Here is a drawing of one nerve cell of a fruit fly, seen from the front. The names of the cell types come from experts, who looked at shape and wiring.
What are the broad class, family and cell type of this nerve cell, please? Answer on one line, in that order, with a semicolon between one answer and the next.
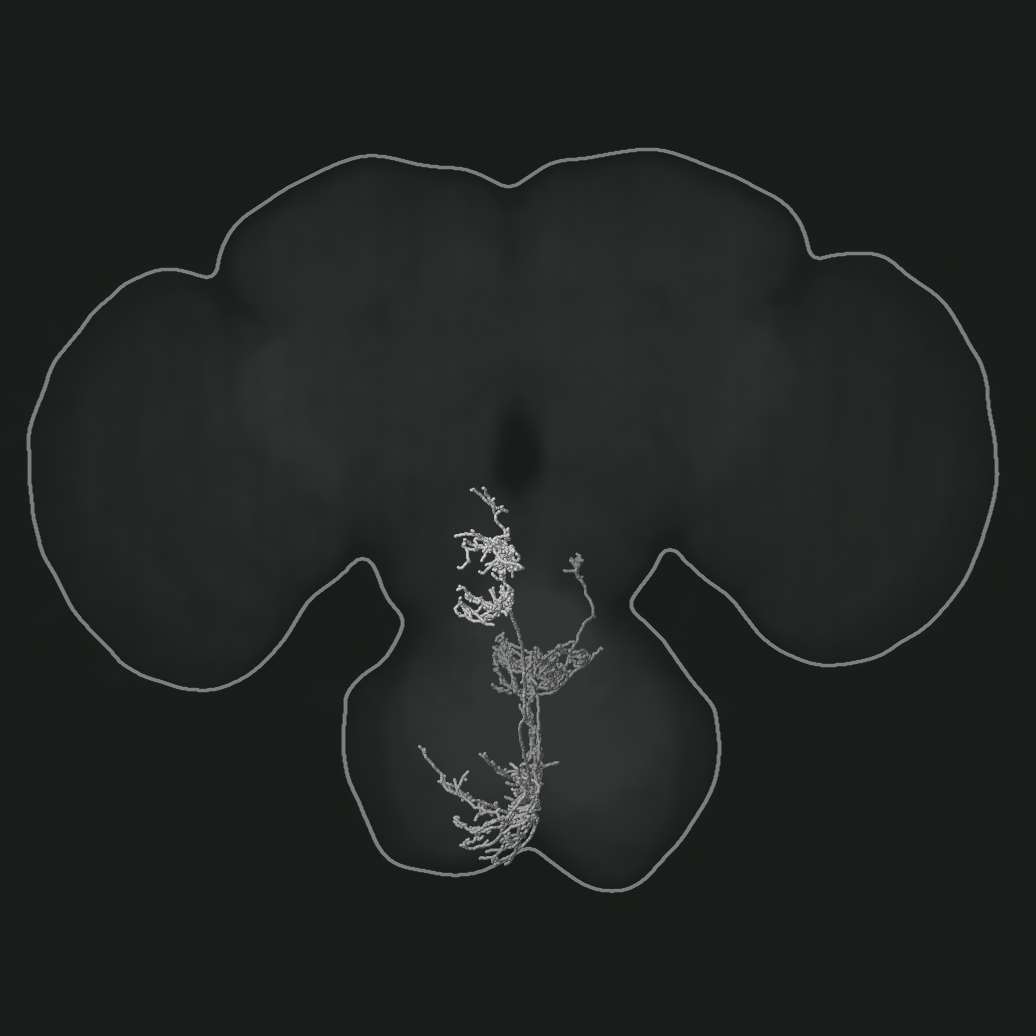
ascending neuron; hemilineage 09B; AN09B018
